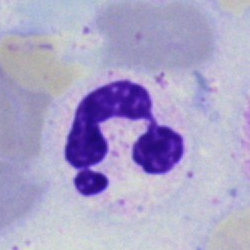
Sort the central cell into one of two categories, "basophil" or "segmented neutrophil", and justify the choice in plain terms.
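This is a segmented neutrophil. Sparse, fine pink-lilac granules are scattered through its cytoplasm.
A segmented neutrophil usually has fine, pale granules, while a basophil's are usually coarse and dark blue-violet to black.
The nucleus is split into three separate lobes of dense, dark purple chromatin, the largest curving in a C across the top and left side.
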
